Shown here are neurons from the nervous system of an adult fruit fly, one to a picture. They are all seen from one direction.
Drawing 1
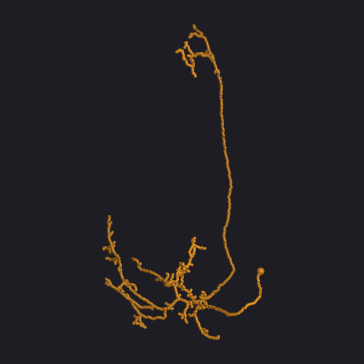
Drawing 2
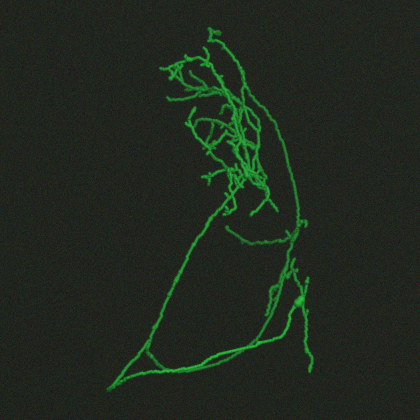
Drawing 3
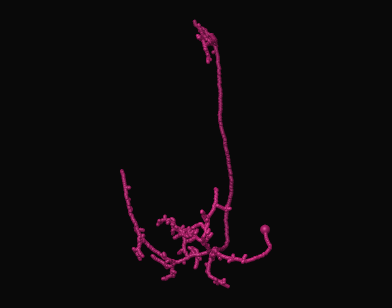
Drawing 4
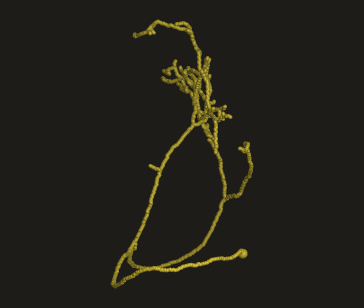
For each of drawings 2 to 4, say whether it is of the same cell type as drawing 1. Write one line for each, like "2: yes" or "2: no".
2: no
3: yes
4: no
